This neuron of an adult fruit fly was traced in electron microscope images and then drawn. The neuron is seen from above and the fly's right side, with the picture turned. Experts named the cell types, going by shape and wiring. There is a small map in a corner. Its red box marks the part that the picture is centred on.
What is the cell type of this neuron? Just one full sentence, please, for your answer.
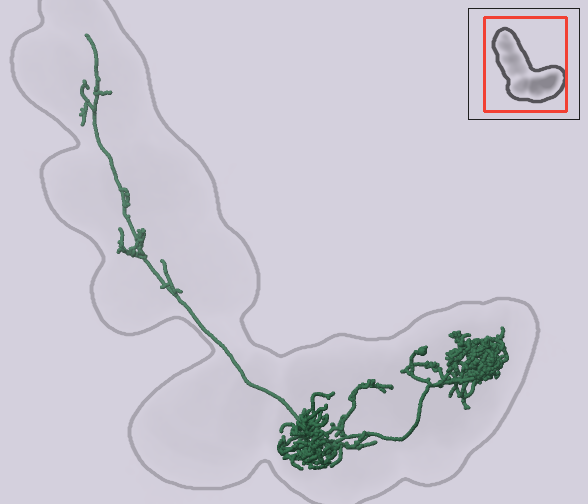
To the cell type DNp29 belongs this neuron.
